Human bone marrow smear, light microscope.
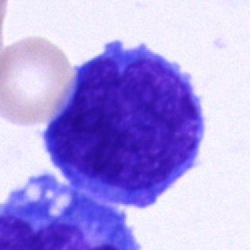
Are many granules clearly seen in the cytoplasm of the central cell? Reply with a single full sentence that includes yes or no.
No, the cytoplasm of the cell shows no visible granules.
